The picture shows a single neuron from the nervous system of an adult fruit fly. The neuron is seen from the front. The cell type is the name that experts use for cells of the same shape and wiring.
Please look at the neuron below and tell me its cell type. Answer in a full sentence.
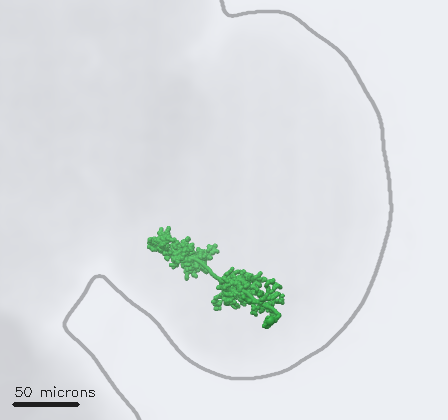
The cell type is TmY15.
